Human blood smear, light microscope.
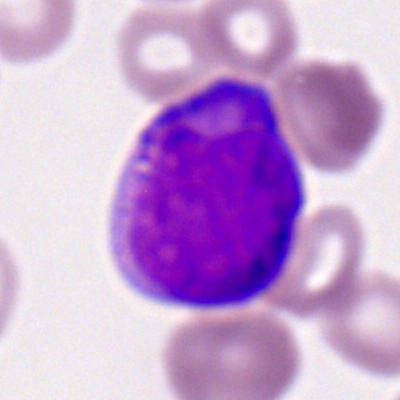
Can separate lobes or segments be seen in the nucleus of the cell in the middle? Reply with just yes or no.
No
